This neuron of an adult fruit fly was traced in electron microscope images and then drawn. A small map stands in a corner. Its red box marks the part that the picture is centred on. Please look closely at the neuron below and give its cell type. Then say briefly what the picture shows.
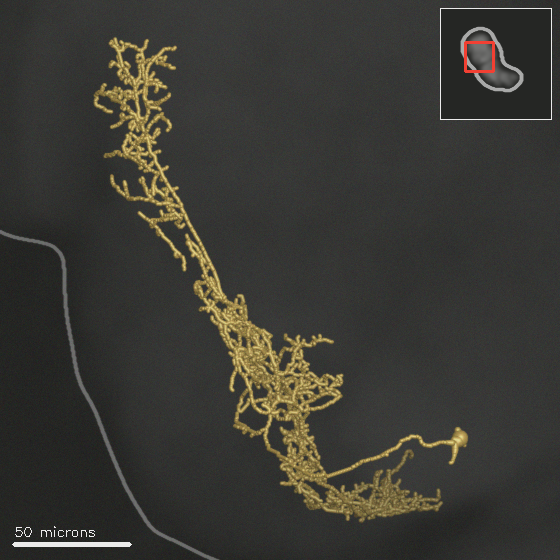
Its cell type is GNG008. This is a central-brain intrinsic neuron. By the scale bar it is about 200 microns tall in this view. Dozens of branch ends can be seen.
